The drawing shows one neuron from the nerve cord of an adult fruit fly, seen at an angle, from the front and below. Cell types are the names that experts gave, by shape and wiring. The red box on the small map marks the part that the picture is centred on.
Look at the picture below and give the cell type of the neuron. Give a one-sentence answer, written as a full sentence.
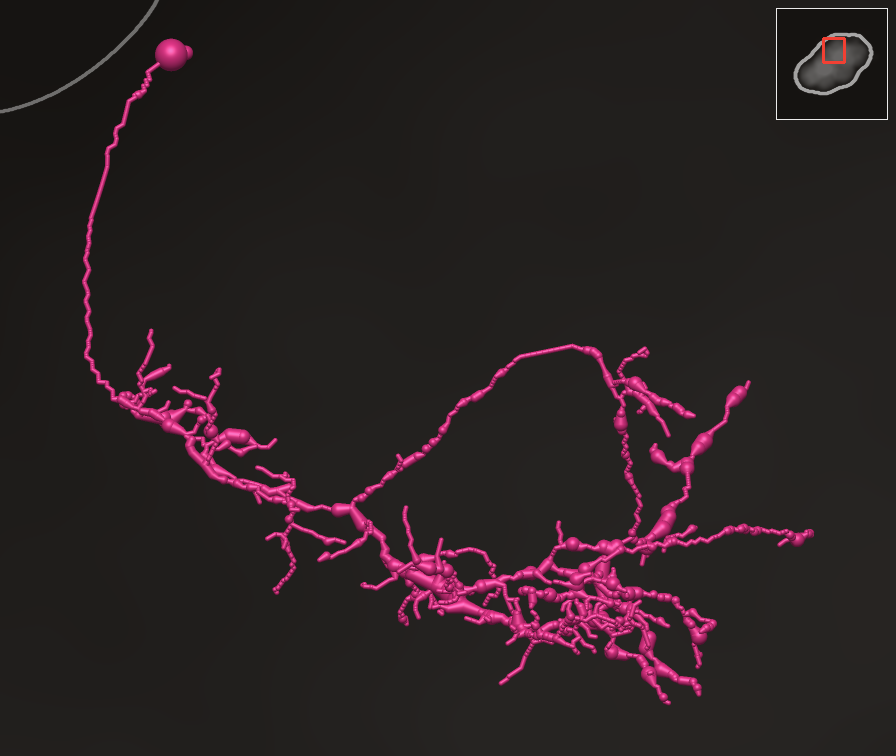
Regarding its cell type, the neuron is IN20A.22A082.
